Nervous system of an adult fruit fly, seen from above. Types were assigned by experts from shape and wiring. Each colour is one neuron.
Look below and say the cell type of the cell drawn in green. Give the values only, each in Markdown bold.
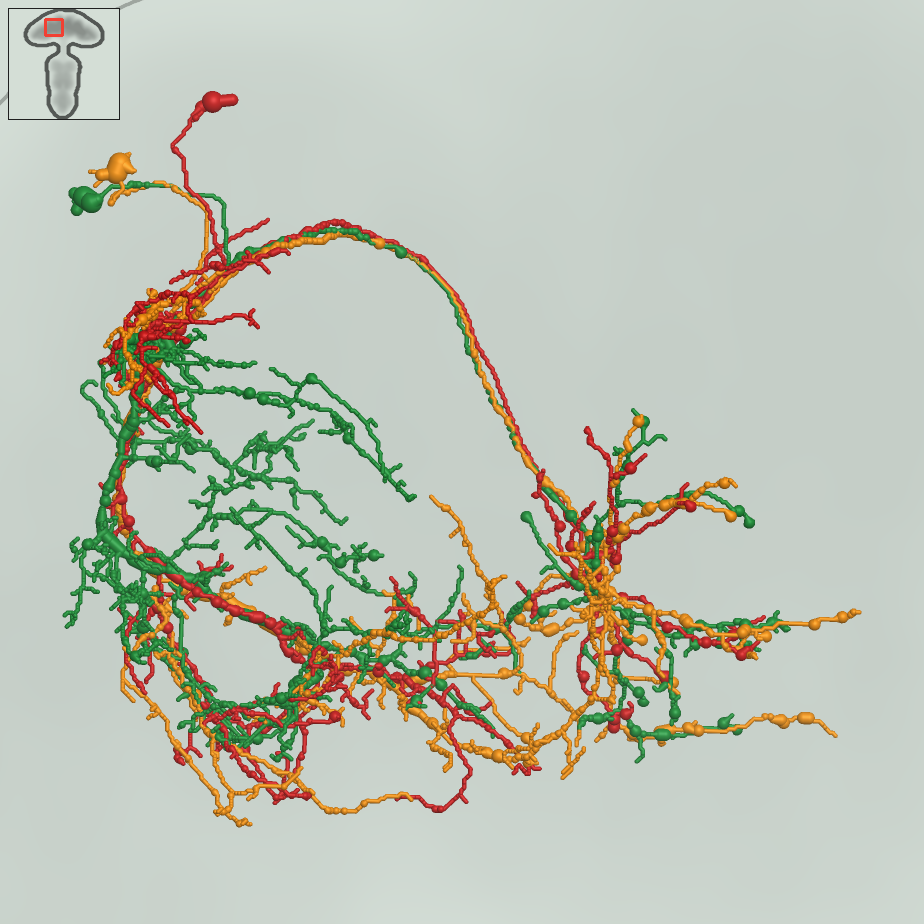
**PLP053**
